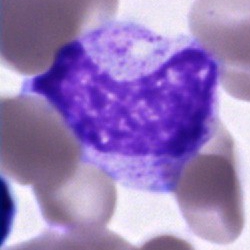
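Metamyelocyte: notice first the broad notch cut into the upper edge of the nucleus, which gives it a folded shape. Follow the nucleus to the left and you will see it taper to a pointed tip that reaches the cell edge. The cytoplasm is pale lilac-blue and lies mainly above and below the nucleus.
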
